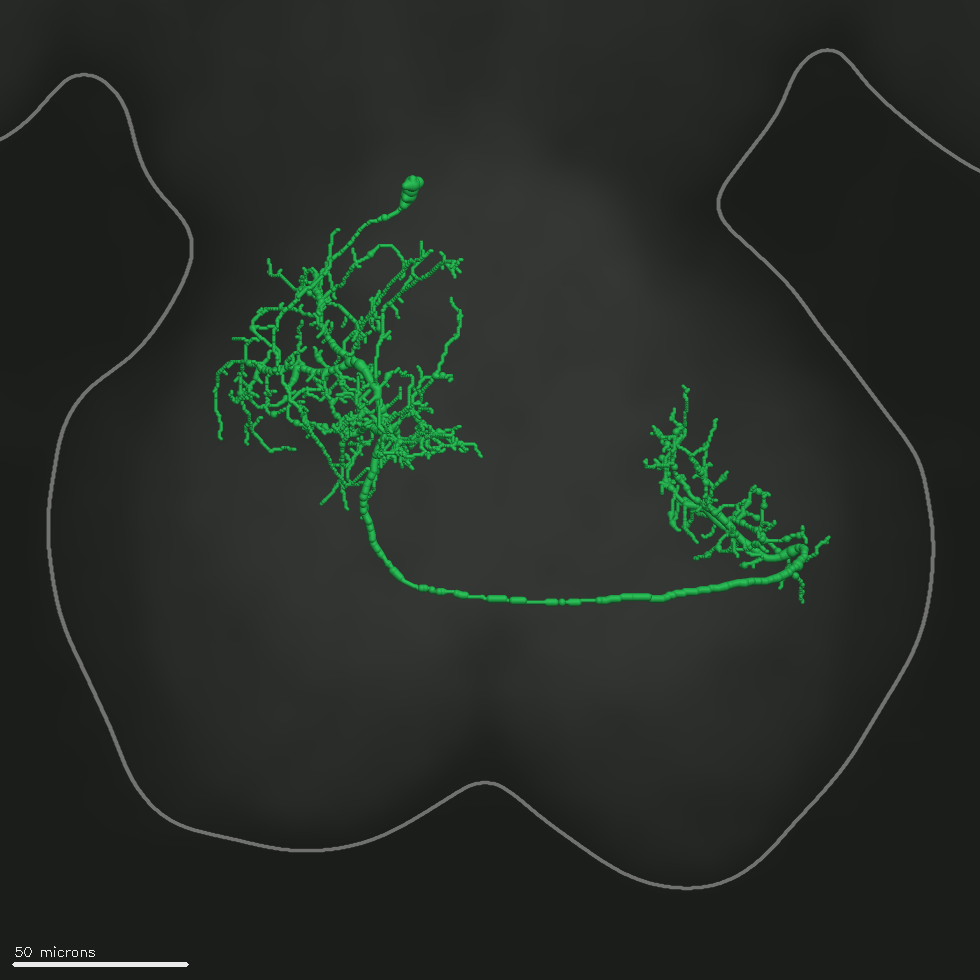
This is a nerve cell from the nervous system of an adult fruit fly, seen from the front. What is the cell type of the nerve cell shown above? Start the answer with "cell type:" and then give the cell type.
cell type: IN01A026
